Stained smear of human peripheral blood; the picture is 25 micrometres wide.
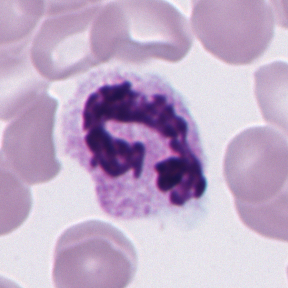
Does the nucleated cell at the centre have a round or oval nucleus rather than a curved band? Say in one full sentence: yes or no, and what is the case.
No, instead of a compact mass, the nucleus forms a curved band without separate lobes.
